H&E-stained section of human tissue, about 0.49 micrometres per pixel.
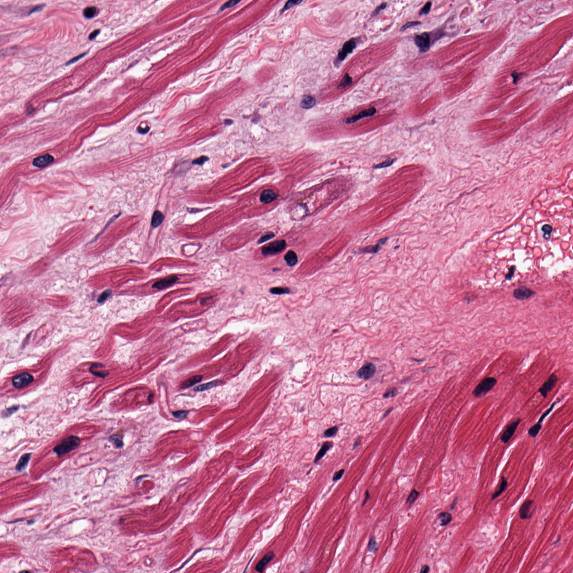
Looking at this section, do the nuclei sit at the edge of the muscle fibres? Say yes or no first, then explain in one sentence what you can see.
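No. The muscle nuclei are dark, elongated and lie centrally within the fibres.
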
